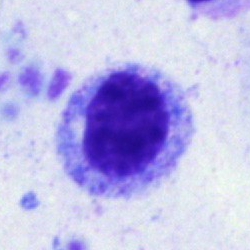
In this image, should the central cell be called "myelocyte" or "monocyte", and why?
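A myelocyte is shown, not a monocyte. Its chromatin is deep purple and dense. The cytoplasm is bluish-violet and speckled with small violet dots. On the left side of the nucleus lies a pale, weakly stained area of cytoplasm.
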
